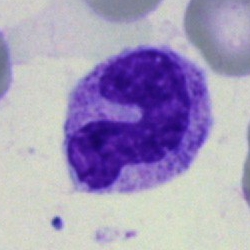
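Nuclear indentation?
Deep notch, entering from the left side.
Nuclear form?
One curved, horseshoe-like mass; no separate lobes.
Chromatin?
Coarsely clumped.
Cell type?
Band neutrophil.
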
